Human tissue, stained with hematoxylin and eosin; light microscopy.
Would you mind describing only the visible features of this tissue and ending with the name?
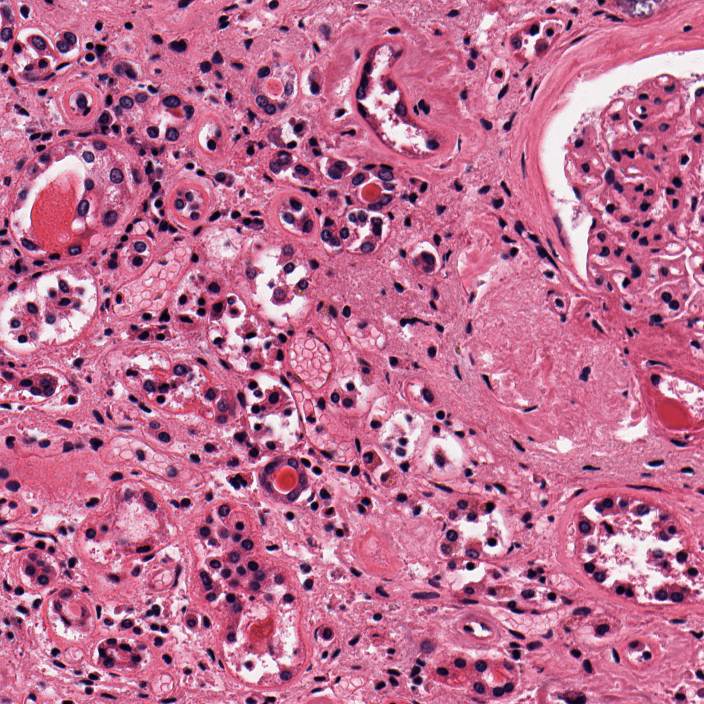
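Look first at how crowded the field is with small round to oval tubular cross-sections, with pink stroma between them. The tubular cells have round, darkly stained nuclei. The stroma between the tubules is widened and pink, with scattered spindle-shaped nuclei. In the upper right corner, a cellular glomerular tuft is separated from its thick pink capsule by a white crescent of empty space. This is renal cortex.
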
